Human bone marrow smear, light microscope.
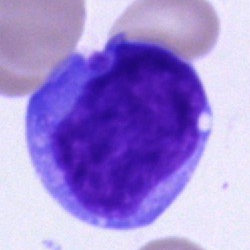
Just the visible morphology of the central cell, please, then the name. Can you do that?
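The cell outline is round to oval and mostly smooth. Its chromatin is dark purple, with patchy lighter areas rather than an even smoothness. The cytoplasm stains deep blue. One small clear vacuole sits at the right edge of the cell. This cell is a blast.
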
